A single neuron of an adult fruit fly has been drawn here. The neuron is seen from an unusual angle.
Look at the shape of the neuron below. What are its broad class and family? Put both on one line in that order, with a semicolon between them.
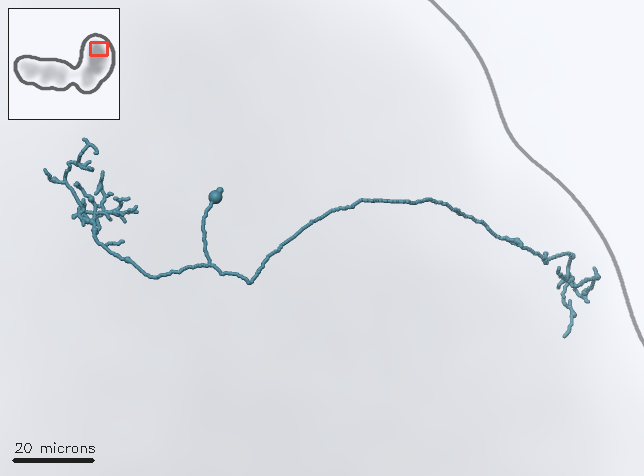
visual projection neuron; hemilineage VPNd2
